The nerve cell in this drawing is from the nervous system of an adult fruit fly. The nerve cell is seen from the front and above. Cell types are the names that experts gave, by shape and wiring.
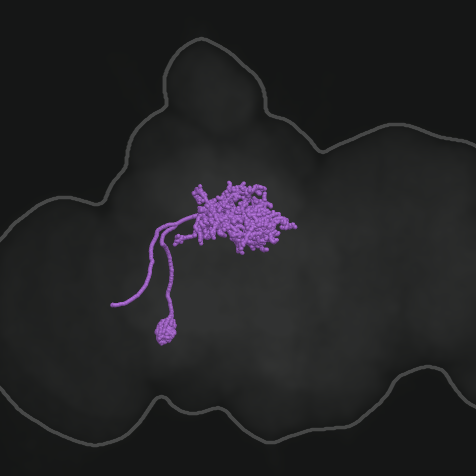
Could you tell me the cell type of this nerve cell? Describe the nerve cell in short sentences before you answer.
In this view it is about as wide as it is tall. It is a motor neuron of the nerve cord. Its cell type is DVMn 1a-c.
